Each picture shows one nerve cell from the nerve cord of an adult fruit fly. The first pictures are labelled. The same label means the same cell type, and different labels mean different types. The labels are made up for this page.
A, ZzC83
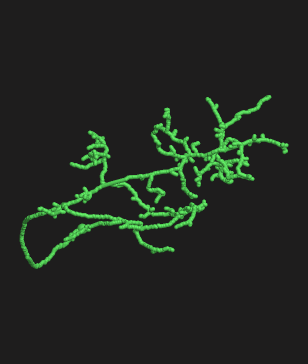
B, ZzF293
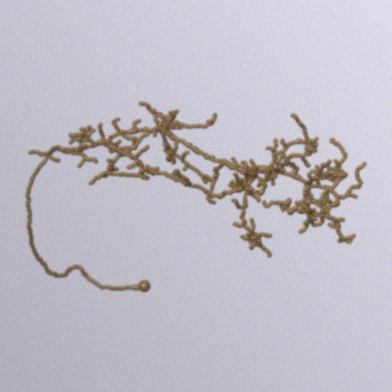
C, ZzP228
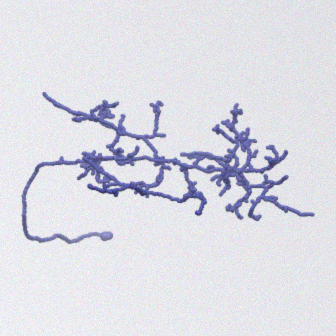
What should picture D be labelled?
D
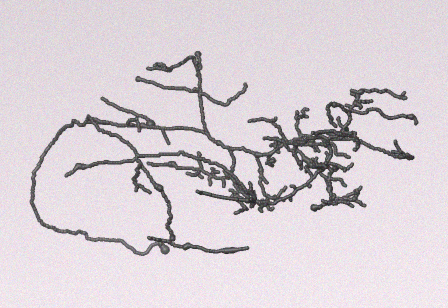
ZzC83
